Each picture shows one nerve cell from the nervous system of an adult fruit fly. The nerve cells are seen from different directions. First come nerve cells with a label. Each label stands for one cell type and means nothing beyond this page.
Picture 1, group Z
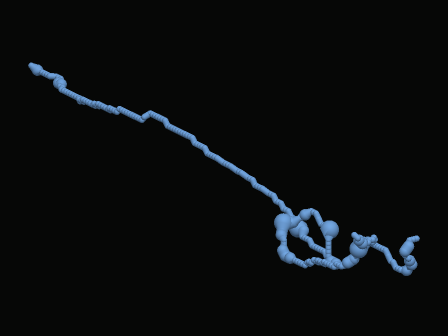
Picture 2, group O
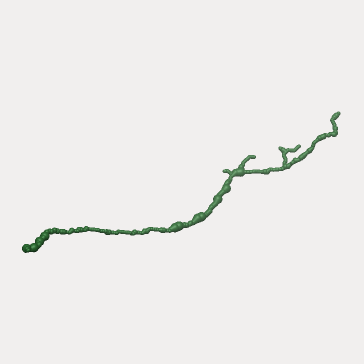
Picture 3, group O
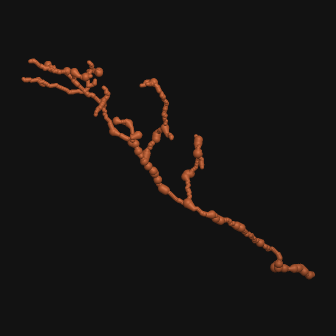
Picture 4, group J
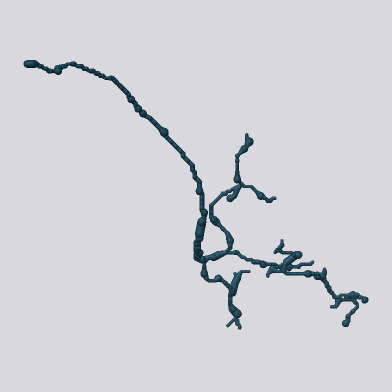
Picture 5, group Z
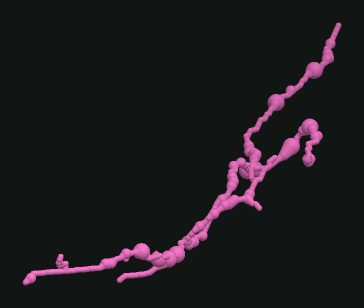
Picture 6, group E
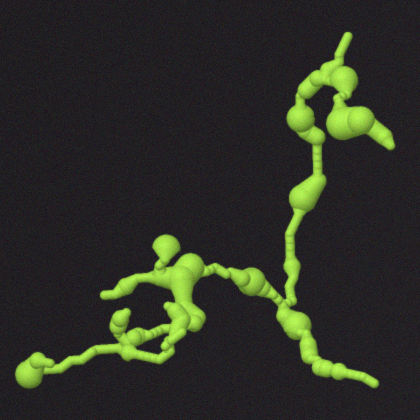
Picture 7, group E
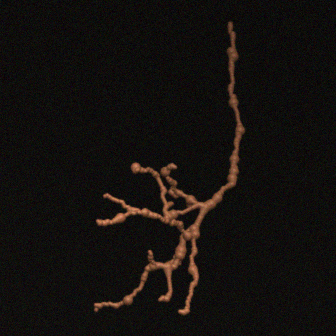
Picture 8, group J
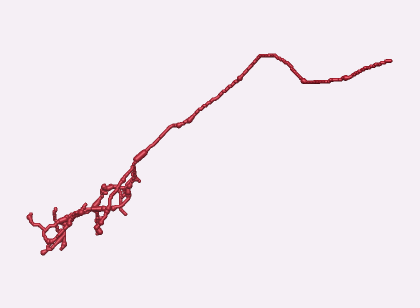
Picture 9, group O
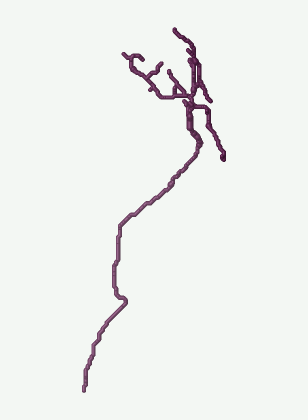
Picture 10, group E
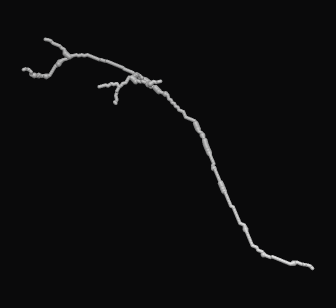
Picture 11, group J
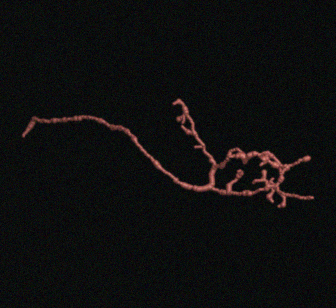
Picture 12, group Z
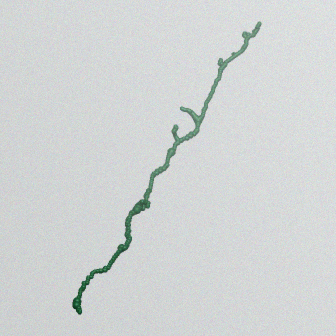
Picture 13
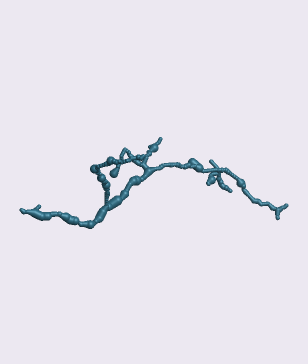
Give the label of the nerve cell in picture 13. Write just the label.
group Z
